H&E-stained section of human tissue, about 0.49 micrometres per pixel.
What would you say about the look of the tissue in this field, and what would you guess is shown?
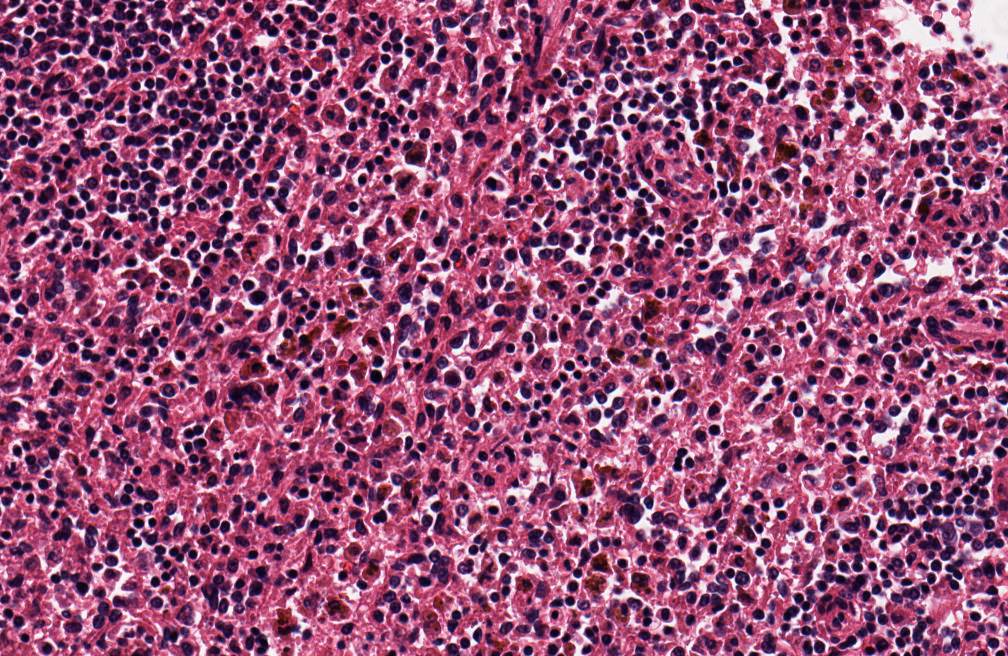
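Notice that the whole field is one diffuse, densely cellular sheet, without glands, tubules or follicles. Throughout, the most numerous cells are small and round, with dark, dense round nuclei and scant cytoplasm, consistent with lymphocytes. Scattered larger cells carry coarse golden-brown pigment in their cytoplasm. Among the small dark nuclei sit larger cells with paler oval nuclei and pink cytoplasm. This tissue is spleen.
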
